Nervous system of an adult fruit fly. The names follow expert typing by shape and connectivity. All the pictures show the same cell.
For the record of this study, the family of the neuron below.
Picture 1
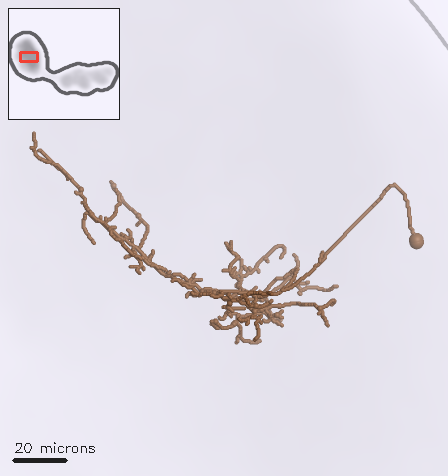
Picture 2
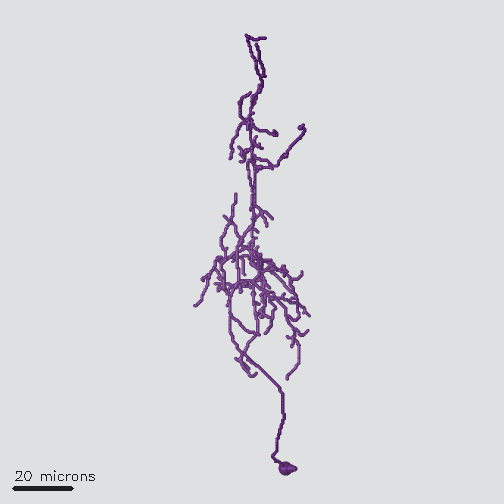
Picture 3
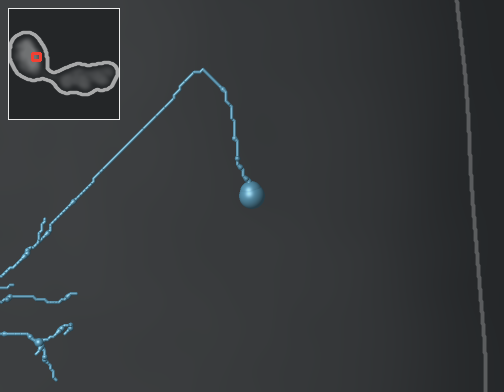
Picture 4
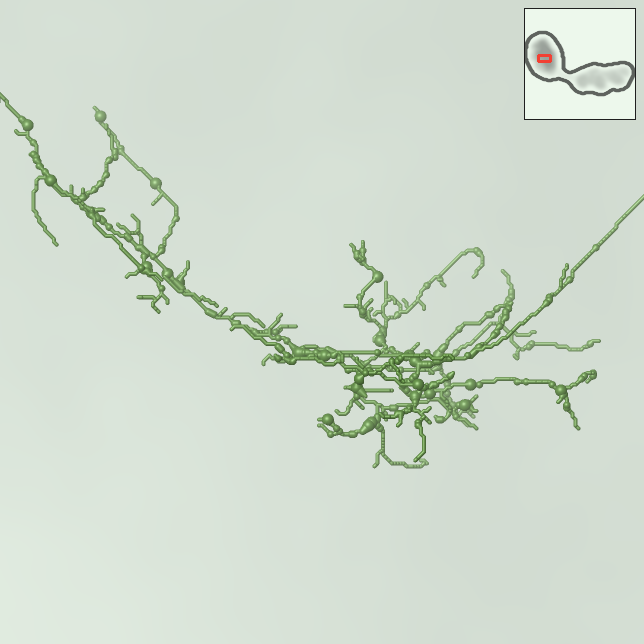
hemilineage DM5_ventral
